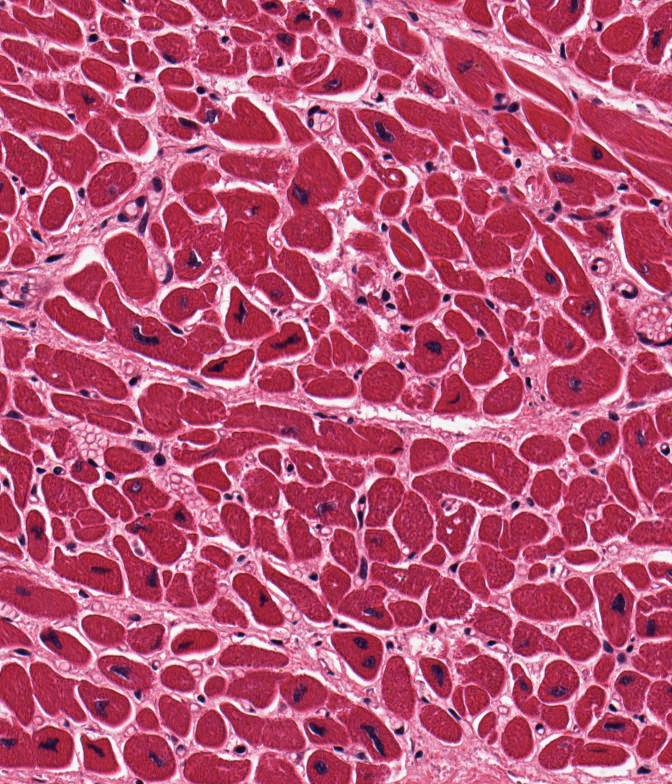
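Left ventricle of the heart, haematoxylin and eosin. Fibre profiles are irregular in shape and size, some with branching outlines; nucleated fibres each contain a single dark, central nucleus. Cytoplasm is deeply eosinophilic, intense red-pink. Slightly wider pale connective tissue septa cross the field, dividing fibres into groups.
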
